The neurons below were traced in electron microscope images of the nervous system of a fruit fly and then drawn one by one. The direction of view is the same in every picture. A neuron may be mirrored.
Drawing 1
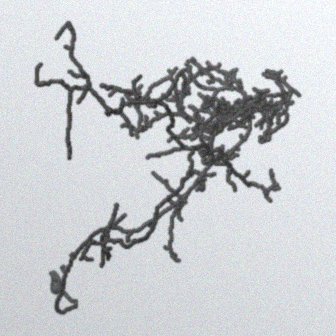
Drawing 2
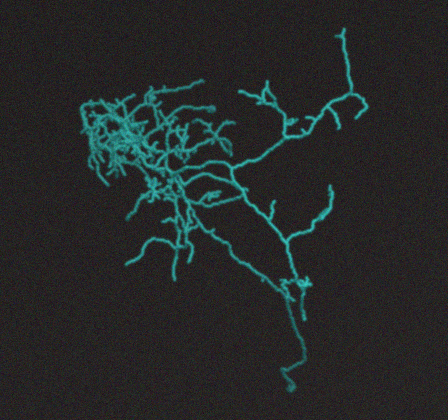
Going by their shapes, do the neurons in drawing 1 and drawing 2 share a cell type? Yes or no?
yes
